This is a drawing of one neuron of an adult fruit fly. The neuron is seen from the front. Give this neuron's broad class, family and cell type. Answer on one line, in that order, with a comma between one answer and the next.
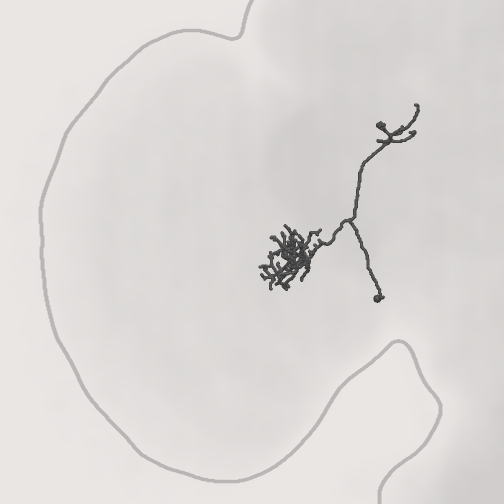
visual projection neuron, LC, LC13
